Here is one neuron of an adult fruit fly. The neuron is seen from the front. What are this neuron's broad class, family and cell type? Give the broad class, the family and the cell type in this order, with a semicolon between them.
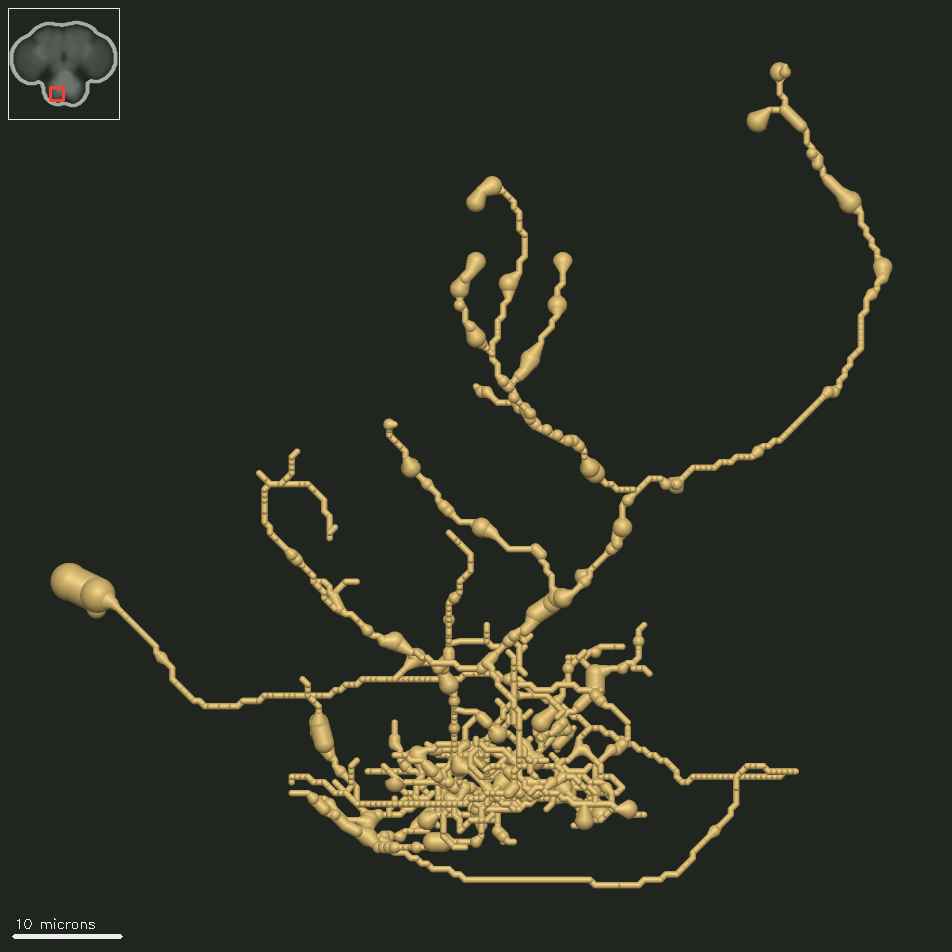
nerve-cord intrinsic neuron; hemilineage 01B; IN01B048_b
